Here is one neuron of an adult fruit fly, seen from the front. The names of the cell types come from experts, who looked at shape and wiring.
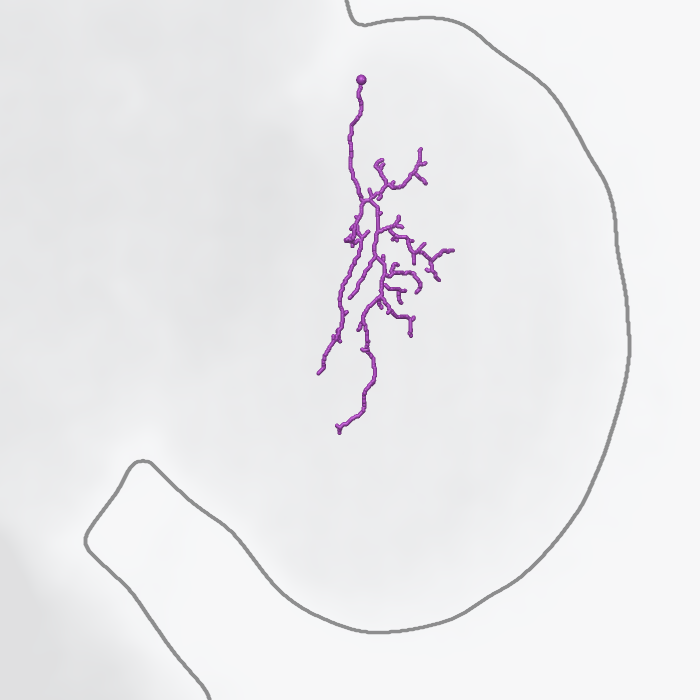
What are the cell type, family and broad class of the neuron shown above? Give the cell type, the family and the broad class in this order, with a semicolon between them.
Cm12; Cm; optic-lobe intrinsic neuron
